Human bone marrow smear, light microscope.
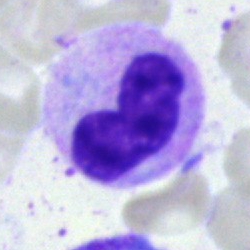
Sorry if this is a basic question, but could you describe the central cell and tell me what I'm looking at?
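See that smooth, round outline on the middle cell? The nucleus is folded into an indented, kidney-like shape, and the chromatin is dark purple and fairly dense, broken by a few paler patches. I can't make out any nucleoli. That's a band neutrophil.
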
